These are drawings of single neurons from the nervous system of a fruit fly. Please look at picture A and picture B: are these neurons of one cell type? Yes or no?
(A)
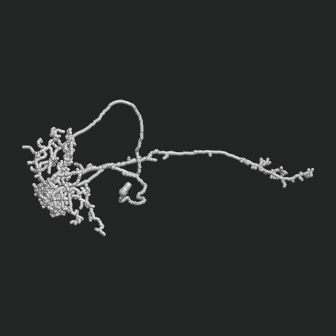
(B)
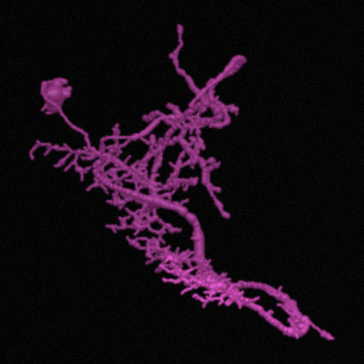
yes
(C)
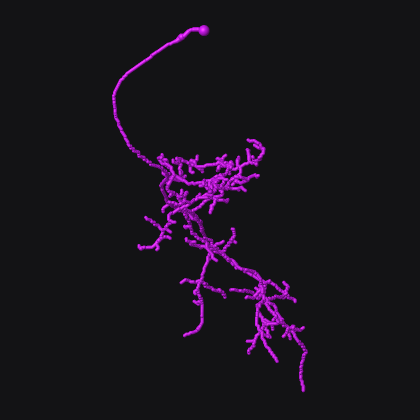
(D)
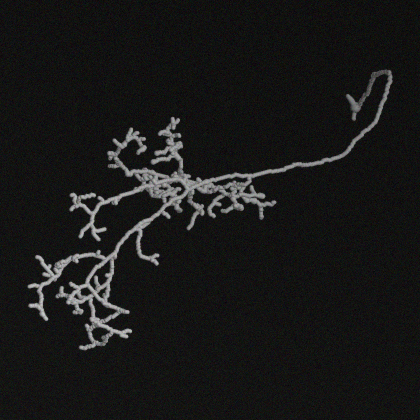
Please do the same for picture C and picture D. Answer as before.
yes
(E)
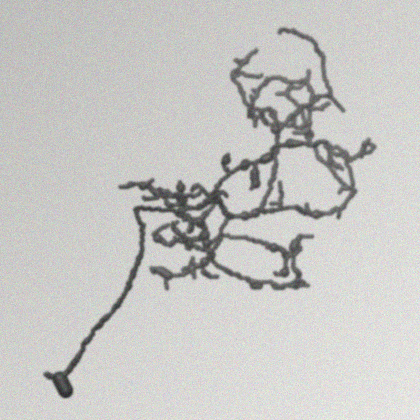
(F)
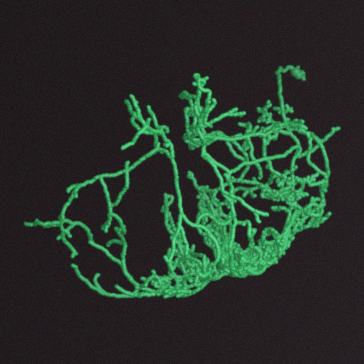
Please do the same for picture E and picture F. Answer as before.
no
